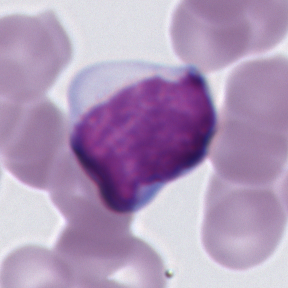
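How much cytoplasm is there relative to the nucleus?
It is scant compared with the nucleus, and pale greyish-blue.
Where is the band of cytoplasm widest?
On the upper-left side of the nucleus.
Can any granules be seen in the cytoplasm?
No granules are visible.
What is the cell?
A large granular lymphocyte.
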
